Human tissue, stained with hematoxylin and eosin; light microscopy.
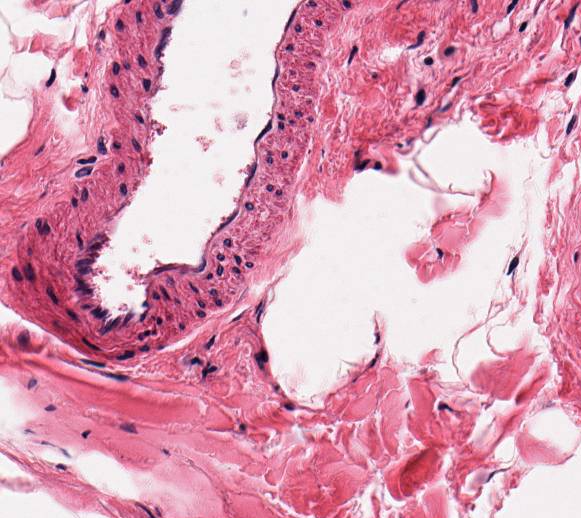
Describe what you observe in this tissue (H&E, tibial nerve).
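A folded cellular band, several cell layers thick, runs down the left and curves up to top centre, bordering an empty lumen. At its lower-left curve lie flattened, elongated dark nuclei. Below and right of it are thick pink collagen bundles with sparse spindle-shaped nuclei.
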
